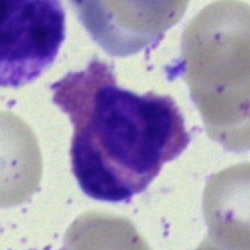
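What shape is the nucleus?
Irregular and folded, with a curved pale band running through it.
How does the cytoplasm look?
Pinkish-purple rather than blue, with a fine granular texture.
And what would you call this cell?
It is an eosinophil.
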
